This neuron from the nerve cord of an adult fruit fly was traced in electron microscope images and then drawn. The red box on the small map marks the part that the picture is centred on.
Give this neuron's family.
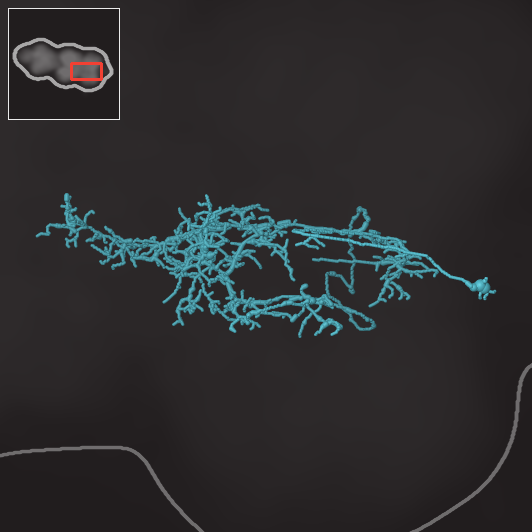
hemilineage 02A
